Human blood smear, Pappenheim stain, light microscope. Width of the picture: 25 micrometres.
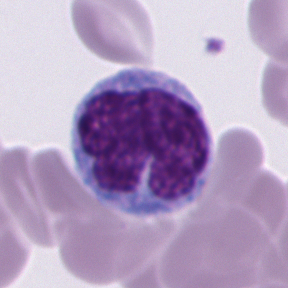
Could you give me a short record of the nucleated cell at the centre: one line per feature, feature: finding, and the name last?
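Cleft: deep and narrow, entering the nucleus from its lower edge
Groove: faint, running down from the top of the nucleus, giving a folded look
Chromatin: coarsely clumped, deep purple
Cytoplasm: narrow rim around the nucleus
Size: cell about 13 micrometres, nucleus about 11 micrometres across
Nuclear share: about 70% of the cell's area
Identity: monocyte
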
